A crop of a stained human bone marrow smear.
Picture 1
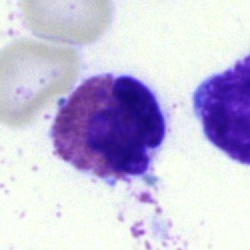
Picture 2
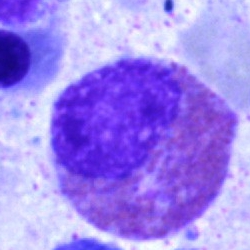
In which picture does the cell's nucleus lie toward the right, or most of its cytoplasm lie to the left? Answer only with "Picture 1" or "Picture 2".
Picture 1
